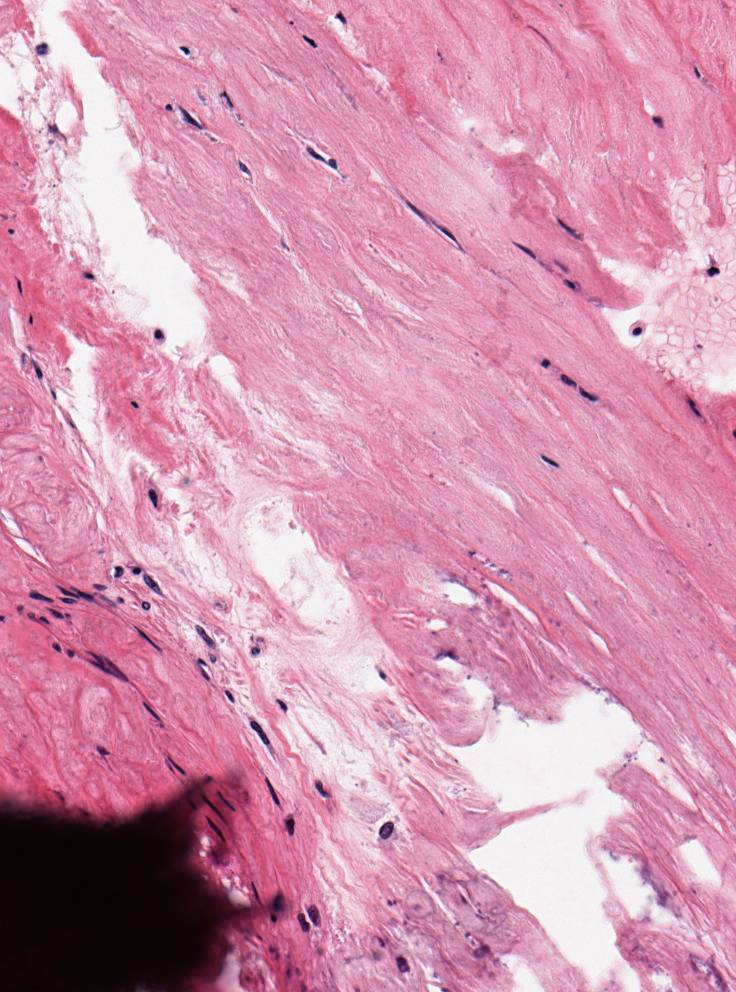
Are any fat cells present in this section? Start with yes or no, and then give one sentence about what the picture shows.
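Yes. A small patch of fat cells with clear, empty-looking cytoplasm lies at the upper right edge.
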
